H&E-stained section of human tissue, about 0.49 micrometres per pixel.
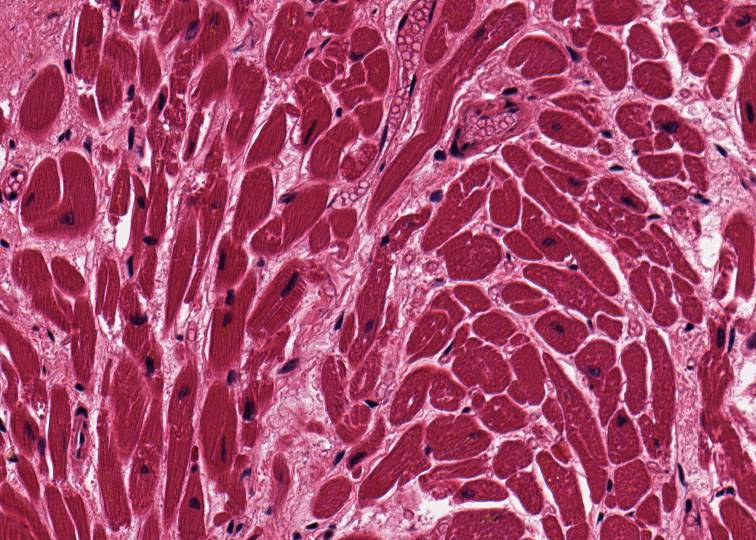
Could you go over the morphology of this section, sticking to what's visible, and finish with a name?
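Deeply eosinophilic muscle fibres are cut more often lengthwise on the left and across on the right. Some lengthwise fibres branch. Cross-cut profiles vary in size, rounded to irregular. Loose pale pink connective tissue with small dark spindle-shaped nuclei separates them. Left ventricle of the heart.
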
